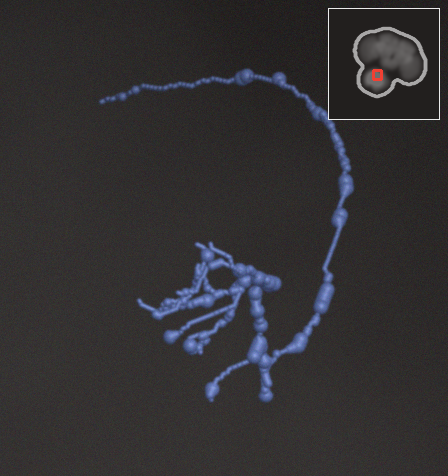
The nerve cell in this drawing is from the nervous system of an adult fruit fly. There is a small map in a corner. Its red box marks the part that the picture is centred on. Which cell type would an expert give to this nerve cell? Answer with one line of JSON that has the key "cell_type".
{"cell_type": "SNxx03"}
